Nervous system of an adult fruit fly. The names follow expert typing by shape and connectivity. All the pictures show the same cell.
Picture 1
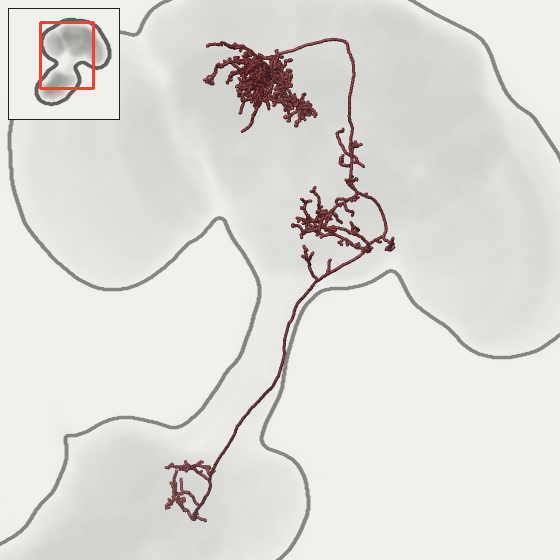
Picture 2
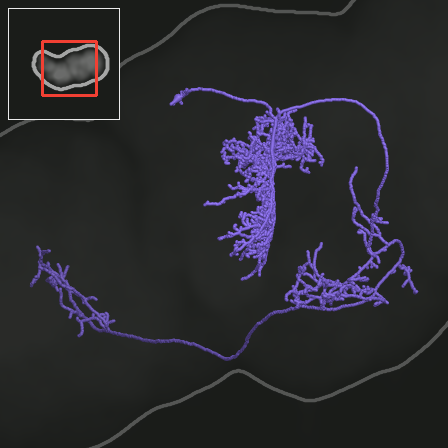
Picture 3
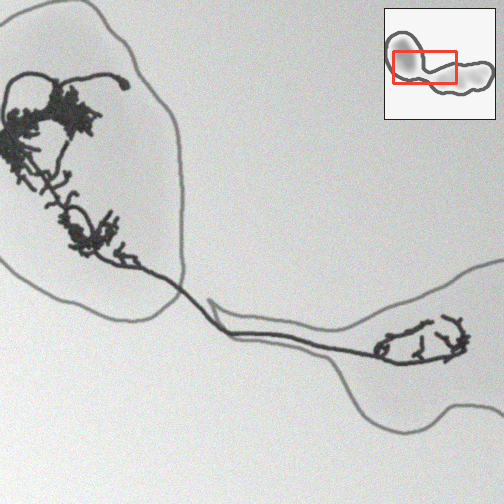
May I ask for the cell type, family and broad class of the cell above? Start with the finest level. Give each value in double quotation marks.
"DNp23", "hemilineage SMPpv2_dorsal", "descending neuron"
